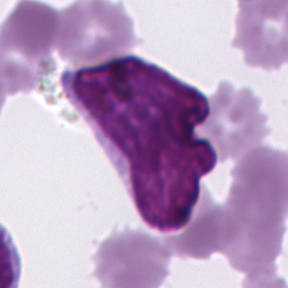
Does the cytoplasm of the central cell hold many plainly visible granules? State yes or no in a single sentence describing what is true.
No, the cytoplasm of the cell shows no visible granules.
